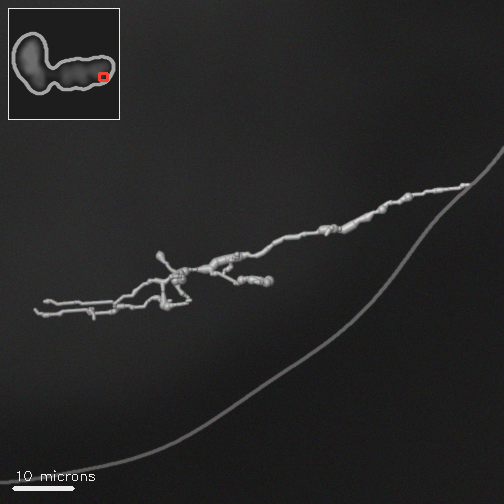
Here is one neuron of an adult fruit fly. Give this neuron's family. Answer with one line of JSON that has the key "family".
{"family": "class mechanosensory tactile"}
